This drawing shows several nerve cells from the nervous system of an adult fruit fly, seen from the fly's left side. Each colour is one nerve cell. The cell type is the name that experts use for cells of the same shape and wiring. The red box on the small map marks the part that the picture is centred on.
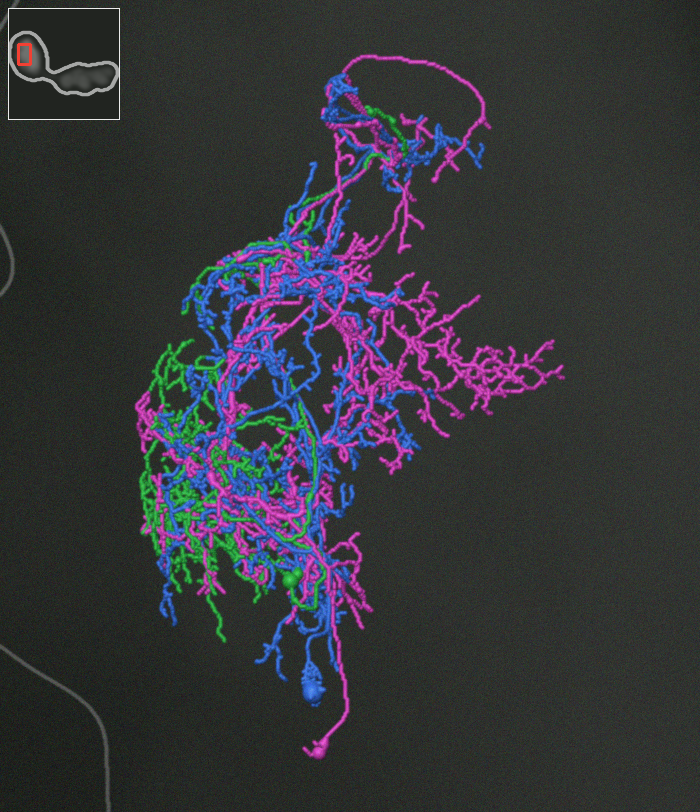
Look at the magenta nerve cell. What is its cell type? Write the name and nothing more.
AVLP110_a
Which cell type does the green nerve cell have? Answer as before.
AVLP115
